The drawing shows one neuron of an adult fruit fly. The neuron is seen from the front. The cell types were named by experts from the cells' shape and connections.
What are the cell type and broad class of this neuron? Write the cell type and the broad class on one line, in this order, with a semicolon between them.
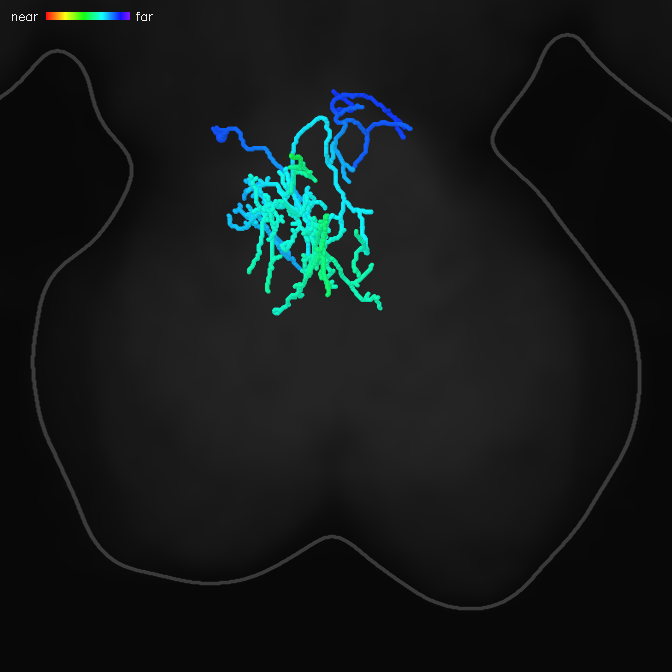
INXXX423; nerve-cord intrinsic neuron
